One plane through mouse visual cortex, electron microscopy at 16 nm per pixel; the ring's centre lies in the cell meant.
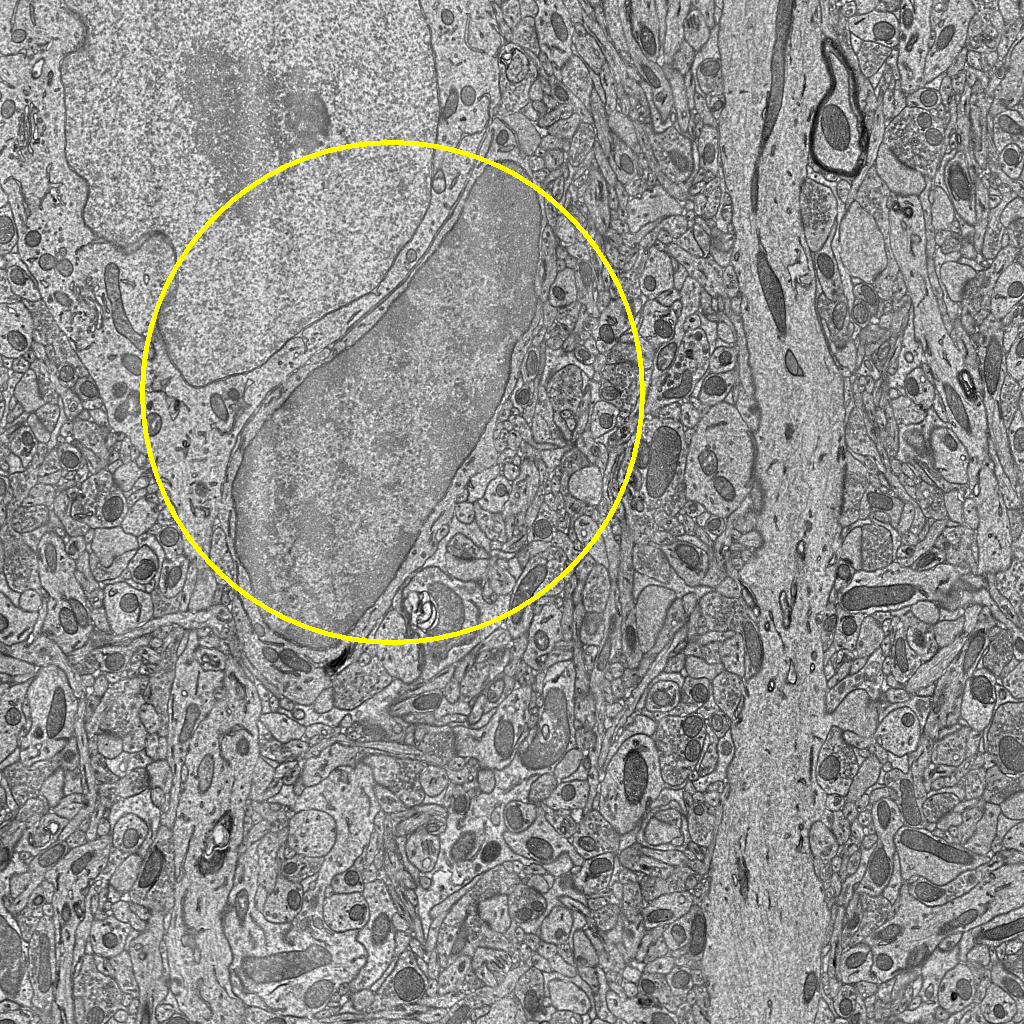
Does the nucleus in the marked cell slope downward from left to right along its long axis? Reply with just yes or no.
No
